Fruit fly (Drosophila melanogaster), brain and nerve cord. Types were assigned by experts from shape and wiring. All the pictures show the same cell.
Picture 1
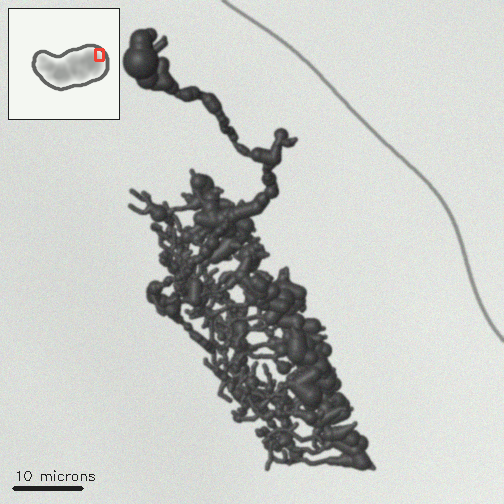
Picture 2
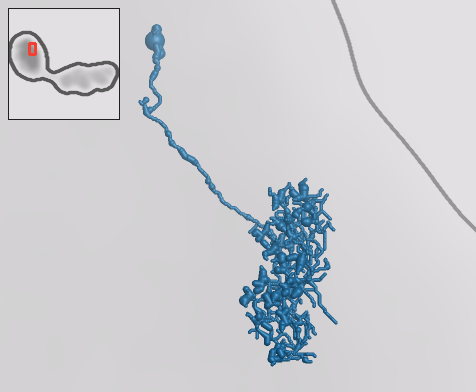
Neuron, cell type: Dm4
